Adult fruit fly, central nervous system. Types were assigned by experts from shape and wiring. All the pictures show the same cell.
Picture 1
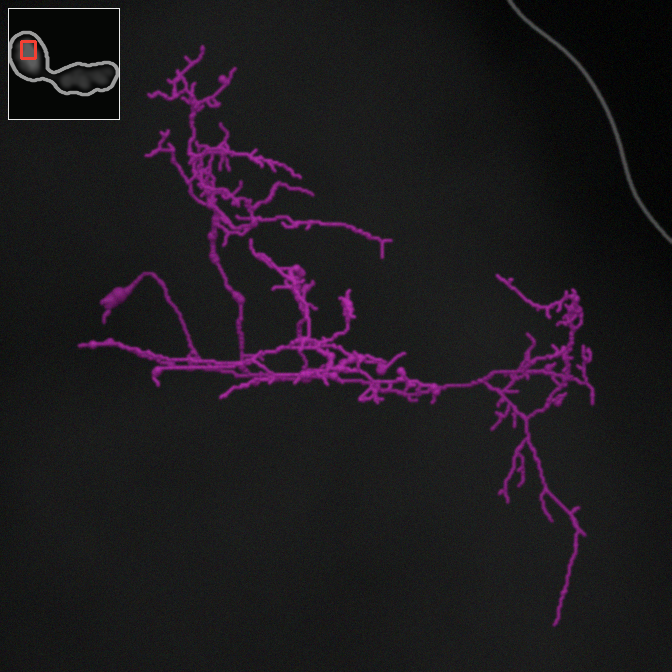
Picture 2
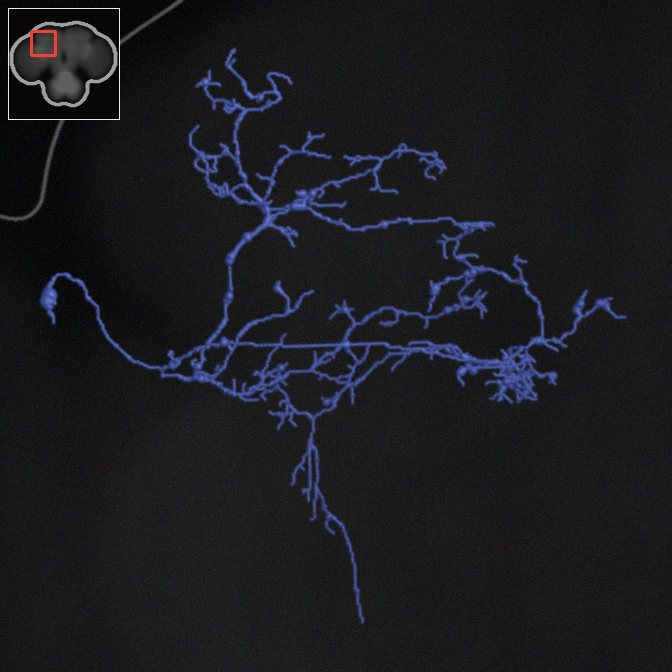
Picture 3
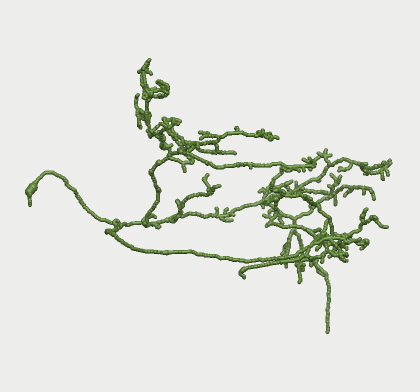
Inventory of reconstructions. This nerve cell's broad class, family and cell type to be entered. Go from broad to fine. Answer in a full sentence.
A central-brain intrinsic neuron of hemilineage SLPav1_medial, type CB3001.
